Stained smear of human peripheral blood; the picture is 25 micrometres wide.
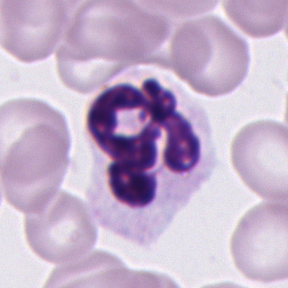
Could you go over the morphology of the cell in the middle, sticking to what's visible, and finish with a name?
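Quick rundown: the chromatin is coarsely clumped and dark purple, and no nucleoli show in the nucleus. The cytoplasm has a pale lilac-pink tint, with its widest band sitting below the nucleus. That's a segmented neutrophil.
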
